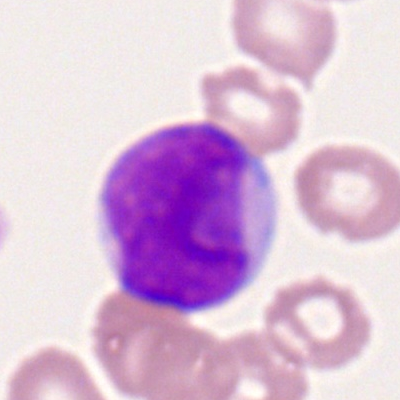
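Myeloblast in the middle of the field, stained human blood smear under the light microscope. A nucleus stained deep purple throughout fills most of the cell and carries a notch or cleft on its right side. Around it the cytoplasm forms a scant, pale blue rim, widest on the right.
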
